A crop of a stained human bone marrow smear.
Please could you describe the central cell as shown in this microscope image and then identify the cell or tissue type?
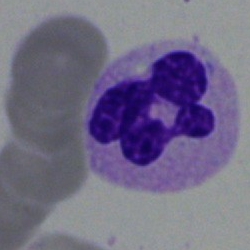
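Smooth, round outline. Coarsely clumped chromatin, dark purple. Nucleus without visible nucleoli. Cell: segmented neutrophil.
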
